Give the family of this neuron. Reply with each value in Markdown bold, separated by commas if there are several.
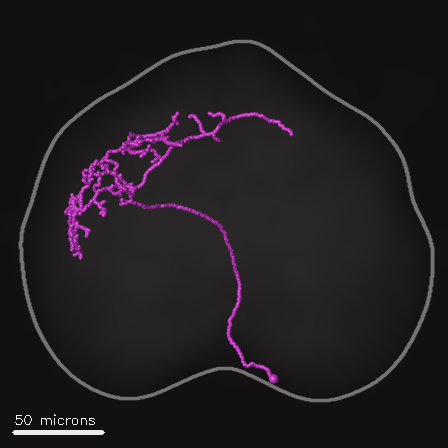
**hemilineage 06B**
